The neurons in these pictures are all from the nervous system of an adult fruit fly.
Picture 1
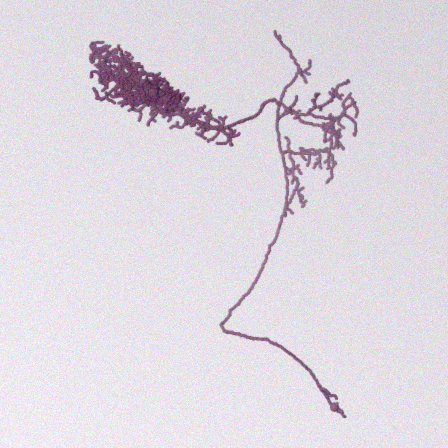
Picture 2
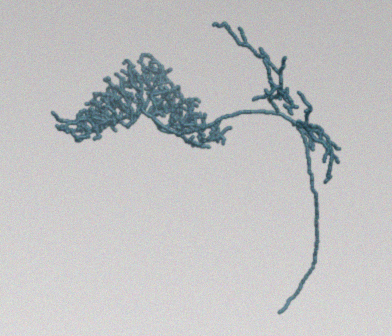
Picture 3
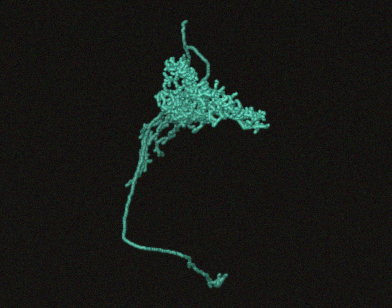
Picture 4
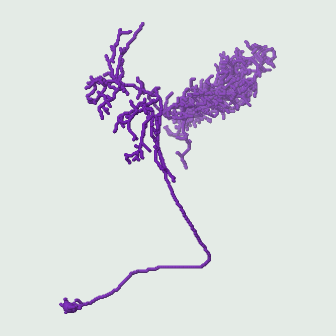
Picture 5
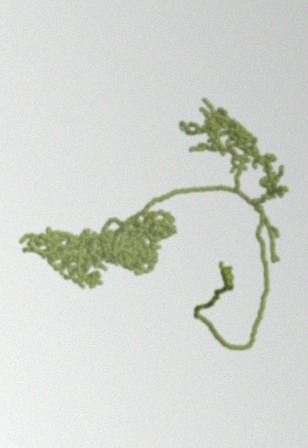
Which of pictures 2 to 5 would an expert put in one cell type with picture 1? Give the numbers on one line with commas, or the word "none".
2, 3, 4, 5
